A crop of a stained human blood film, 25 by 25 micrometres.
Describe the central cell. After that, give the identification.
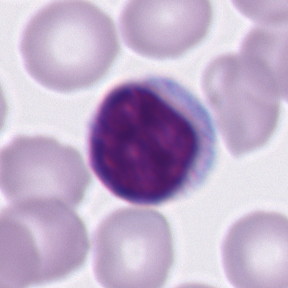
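Pale blue cytoplasm is what I notice first, and no granules in it. The nucleus stains deep purple all through, and I can find no indentation or lobes. This one is a typical lymphocyte.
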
